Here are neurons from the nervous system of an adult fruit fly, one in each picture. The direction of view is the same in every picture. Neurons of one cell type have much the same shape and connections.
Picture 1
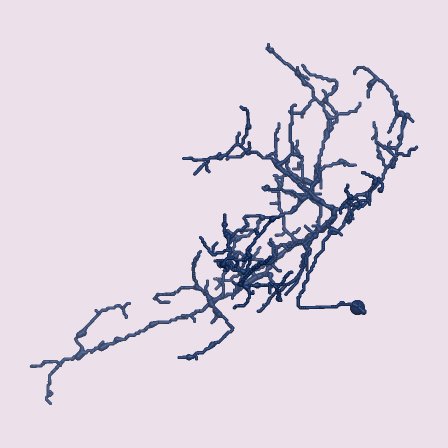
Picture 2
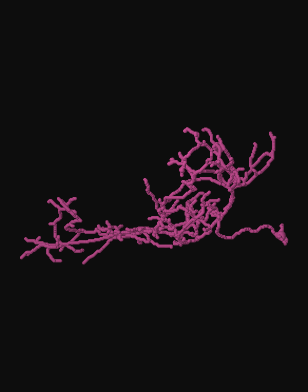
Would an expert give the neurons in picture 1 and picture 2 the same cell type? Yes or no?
no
